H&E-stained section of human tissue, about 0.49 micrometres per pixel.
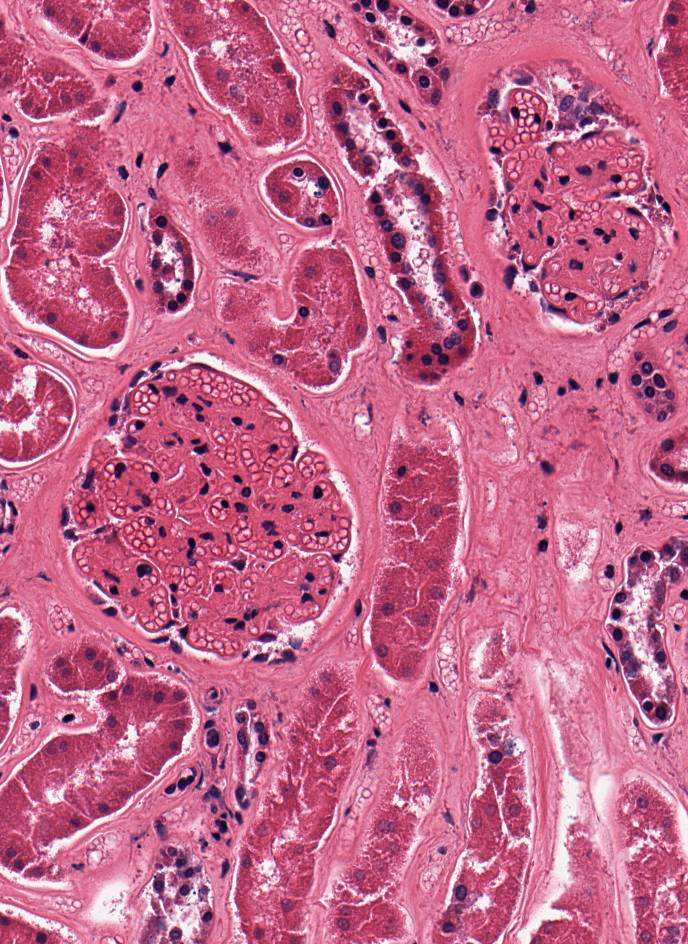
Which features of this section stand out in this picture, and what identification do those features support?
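Closely set tubules, cut round and long, fill the field, with two glomeruli at left centre and upper right. Tall cells with granular, deep pink cytoplasm and round nuclei line most. Scattered smaller tubules have paler cytoplasm and darker, more crowded nuclei. This is renal cortex.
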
